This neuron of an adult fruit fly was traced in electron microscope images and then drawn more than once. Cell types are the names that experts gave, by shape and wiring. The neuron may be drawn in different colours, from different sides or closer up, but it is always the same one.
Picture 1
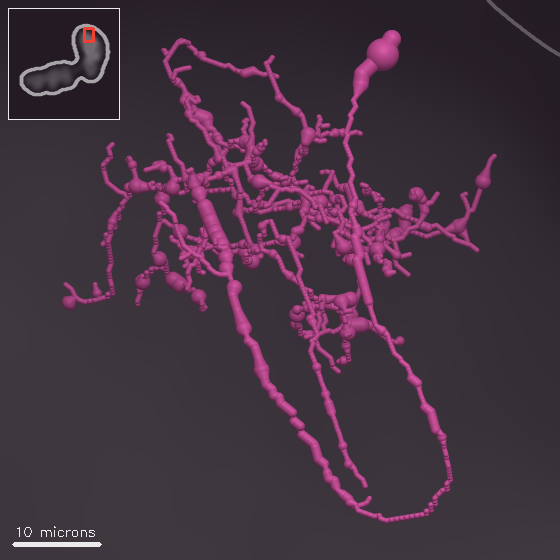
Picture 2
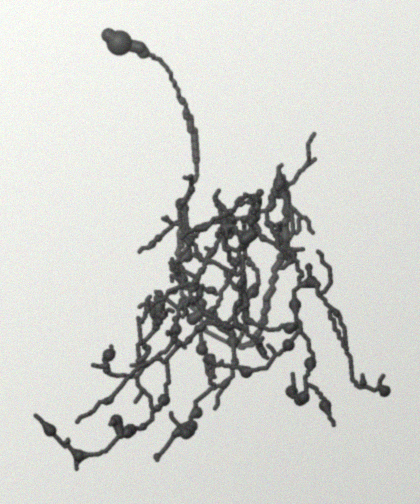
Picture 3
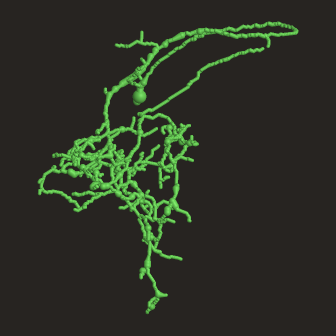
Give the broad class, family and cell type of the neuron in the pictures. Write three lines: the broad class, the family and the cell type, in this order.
central-brain intrinsic neuron
hemilineage VLPl4_dorsal
SLP002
